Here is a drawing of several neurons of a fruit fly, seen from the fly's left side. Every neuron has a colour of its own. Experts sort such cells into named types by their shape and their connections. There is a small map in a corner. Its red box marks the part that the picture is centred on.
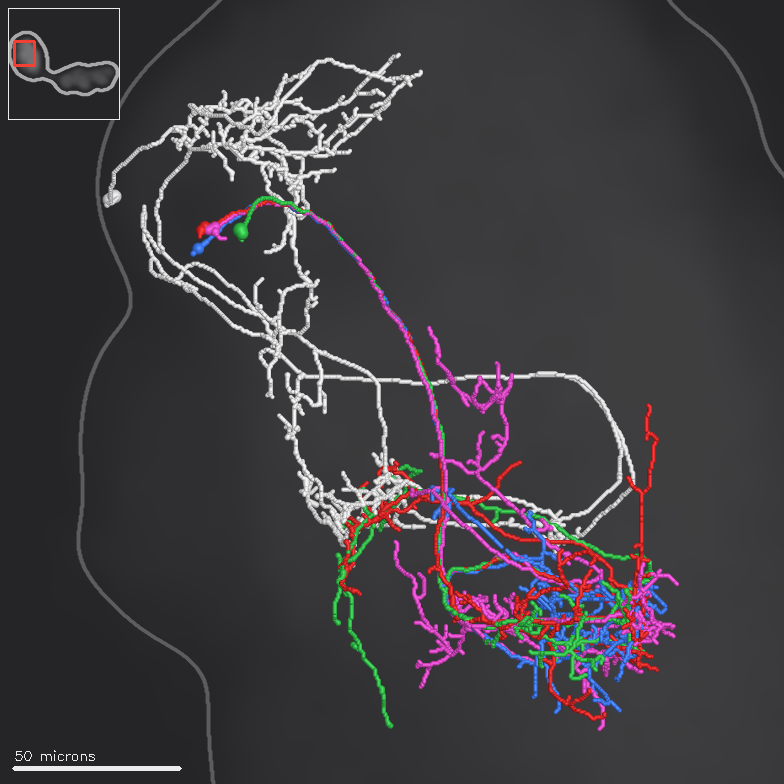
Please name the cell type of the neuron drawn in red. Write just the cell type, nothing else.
CB3316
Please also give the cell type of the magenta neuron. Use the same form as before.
SAD009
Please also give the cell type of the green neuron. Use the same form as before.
WED004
